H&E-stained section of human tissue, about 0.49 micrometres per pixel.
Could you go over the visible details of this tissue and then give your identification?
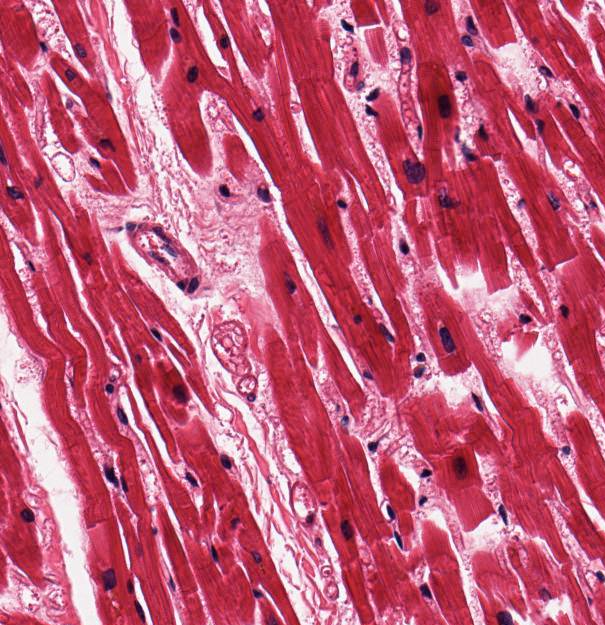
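Many fibres branch and join neighbouring fibres. Muscle cells have single oval, central nuclei; the fibre cytoplasm stains deep red. A band of pale, loose, fibrillar connective tissue runs diagonally through the centre between the fibres. Tissue: left ventricle of the heart.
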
